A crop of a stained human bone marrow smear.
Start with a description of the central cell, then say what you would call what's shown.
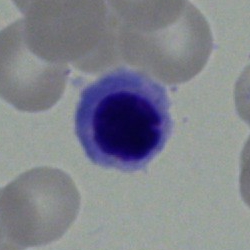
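Outline roughly round, but slightly uneven and bumpy. Chromatin dense, very dark purple throughout. Nucleus fills most of the cell, leaving a rim of blue cytoplasm without obvious granules. This is an erythroblast.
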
